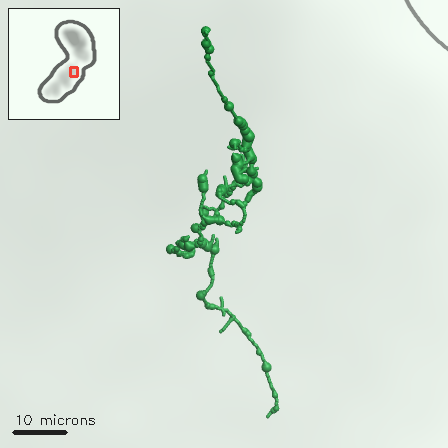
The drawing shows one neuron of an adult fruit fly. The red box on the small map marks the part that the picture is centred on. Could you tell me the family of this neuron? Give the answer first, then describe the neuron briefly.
Its family is called class gustatory. This is a sensory neuron entering the nerve cord. No cell body is drawn. From top to bottom in the picture it spans about 75 microns.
